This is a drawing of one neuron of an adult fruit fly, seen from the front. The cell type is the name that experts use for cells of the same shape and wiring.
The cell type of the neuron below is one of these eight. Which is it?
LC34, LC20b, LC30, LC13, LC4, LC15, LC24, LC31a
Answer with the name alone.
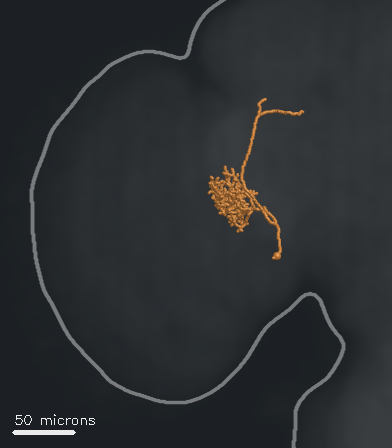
LC20b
